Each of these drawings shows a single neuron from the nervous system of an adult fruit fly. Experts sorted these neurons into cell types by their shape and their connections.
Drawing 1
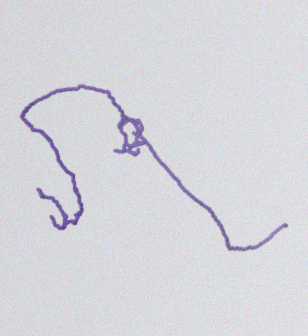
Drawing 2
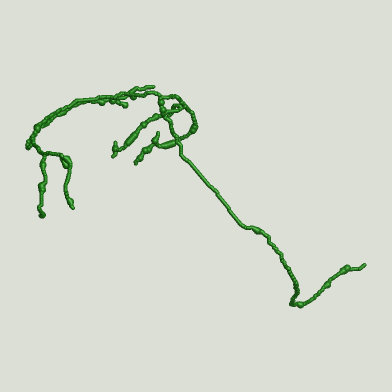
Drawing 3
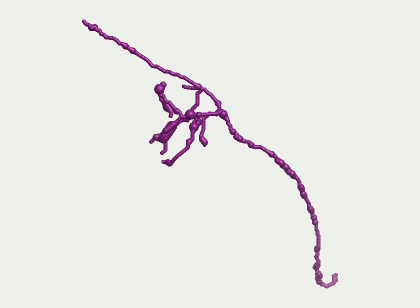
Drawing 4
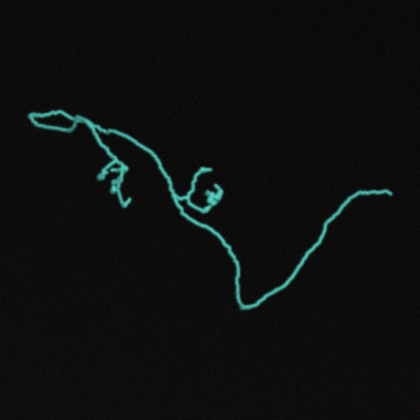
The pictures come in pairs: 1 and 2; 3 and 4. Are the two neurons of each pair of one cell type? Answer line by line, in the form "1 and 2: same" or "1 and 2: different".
1 and 2: different
3 and 4: same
